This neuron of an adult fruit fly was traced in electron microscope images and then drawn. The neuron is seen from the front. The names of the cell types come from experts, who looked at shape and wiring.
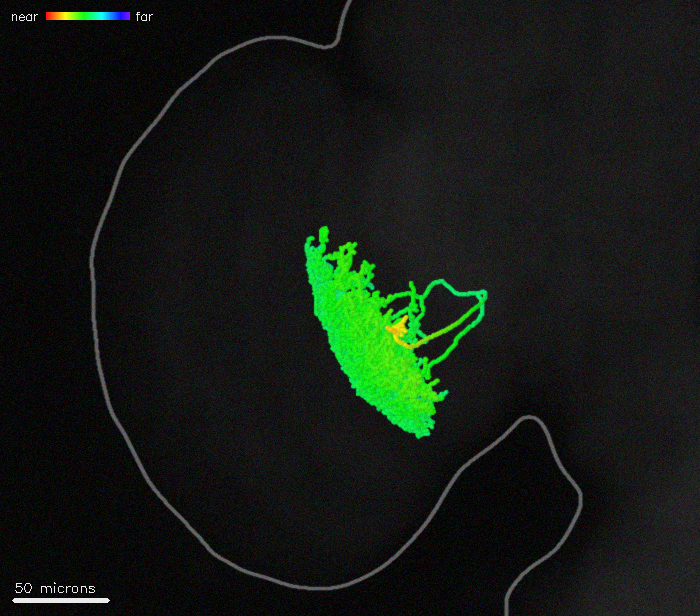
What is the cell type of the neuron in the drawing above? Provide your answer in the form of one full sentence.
This neuron is of the type Li30.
